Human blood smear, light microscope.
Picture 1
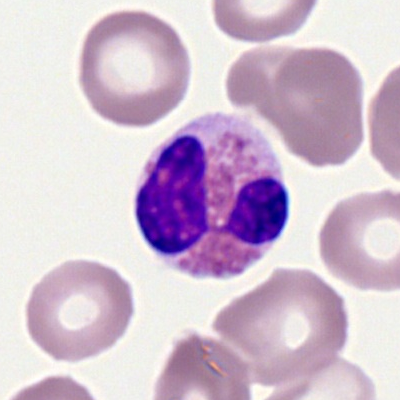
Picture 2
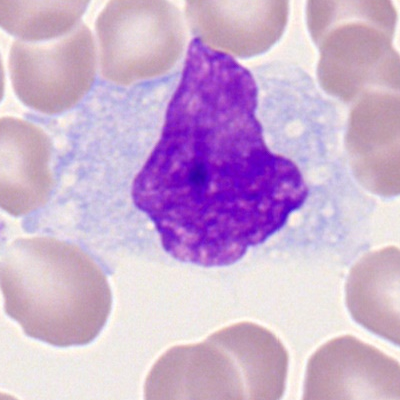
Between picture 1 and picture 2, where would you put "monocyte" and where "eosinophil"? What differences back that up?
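The eosinophil is in picture 1 and the monocyte in picture 2. The eosinophil nucleus is divided into two lobes lying side by side, the left larger than the right; the monocyte nucleus is a single irregular mass, not split into separate lobes.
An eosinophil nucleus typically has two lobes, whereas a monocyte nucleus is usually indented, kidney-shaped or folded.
The eosinophil chromatin is dark purple and coarsely clumped. The eosinophil cytoplasm is filled with pink-orange granules set in pale lilac-pink; the monocyte cytoplasm is pale greyish blue and has no coarse orange-red granules.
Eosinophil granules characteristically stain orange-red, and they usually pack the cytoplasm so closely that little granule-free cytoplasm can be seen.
In the monocyte, abundant cytoplasm spreads out on both the left and right sides of the nucleus, with many small clear vacuoles scattered through it.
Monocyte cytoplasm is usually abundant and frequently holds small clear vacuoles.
The monocyte outline is irregular and wider from side to side than from top to bottom.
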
